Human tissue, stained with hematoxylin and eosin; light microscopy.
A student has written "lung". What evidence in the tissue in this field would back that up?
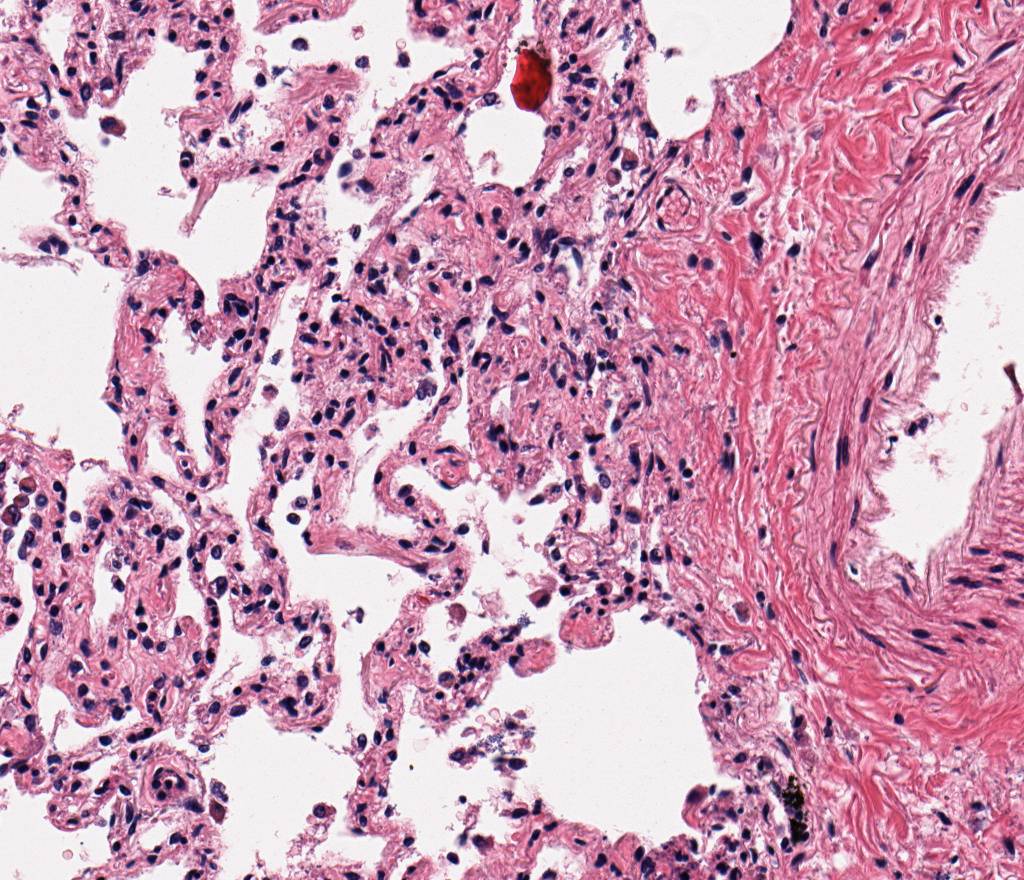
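Tissue: lung.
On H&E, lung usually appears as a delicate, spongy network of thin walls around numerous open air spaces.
Left two-thirds fits that: a meshwork of thin partitions around irregular empty spaces. Right third does not: a solid band of dense fibrous tissue, wavy bright pink collagen bundles with scattered elongated nuclei, running mainly top to bottom. Small cluster of black-brown pigment granules near the bottom edge, lower left of the fibrous band. Large empty space bordering the fibrous band along the upper right edge.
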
